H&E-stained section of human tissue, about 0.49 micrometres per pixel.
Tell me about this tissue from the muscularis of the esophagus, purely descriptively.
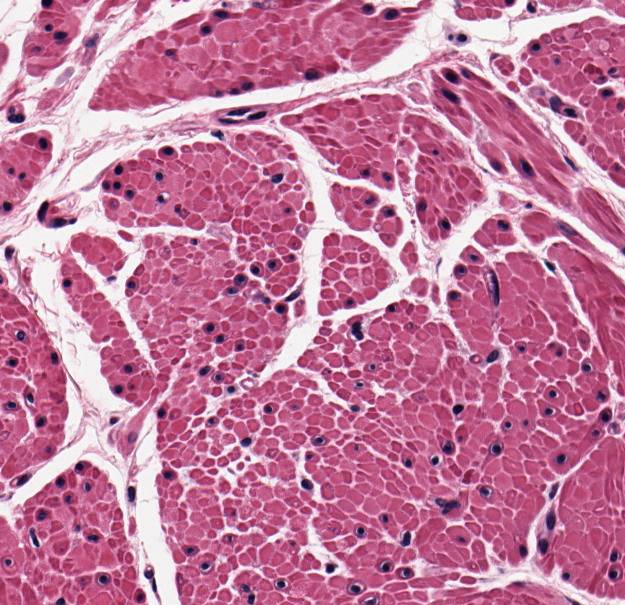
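In the centre and lower half especially, most bundles are cut in cross section, so their cells appear as small polygonal profiles. Where cells are cut across, their nuclei are round and centrally placed. Only a minority of these cross-cut profiles contain a visible nucleus. The cytoplasm is evenly pink, with no visible vacuoles.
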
